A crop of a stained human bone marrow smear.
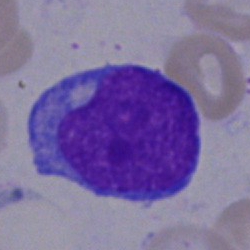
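Blast, with chromatin staining deep purple across the whole nucleus. Blue cytoplasm lies mainly on the left side of the nucleus. At the upper left, a pale clear area in the cytoplasm borders the nucleus. No granules can be seen in the cytoplasm.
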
